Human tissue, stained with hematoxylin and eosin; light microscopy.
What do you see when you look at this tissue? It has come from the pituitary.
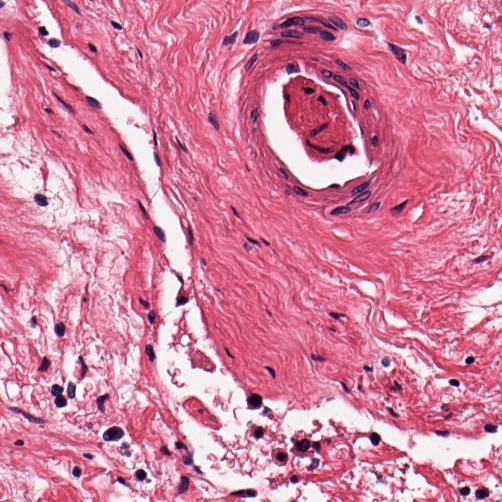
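Look first at the background: dense pink fibrous stroma makes up most of the field, and no epithelium appears anywhere. Now find the vessel: elongated, flattened nuclei ring its lumen, set concentrically in the wall. Wavy collagen fibres curve concentrically around the vessel in the upper right. Within the dense stroma, spindle-shaped nuclei are sparse and widely scattered.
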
